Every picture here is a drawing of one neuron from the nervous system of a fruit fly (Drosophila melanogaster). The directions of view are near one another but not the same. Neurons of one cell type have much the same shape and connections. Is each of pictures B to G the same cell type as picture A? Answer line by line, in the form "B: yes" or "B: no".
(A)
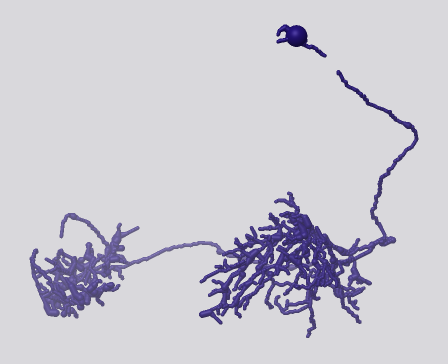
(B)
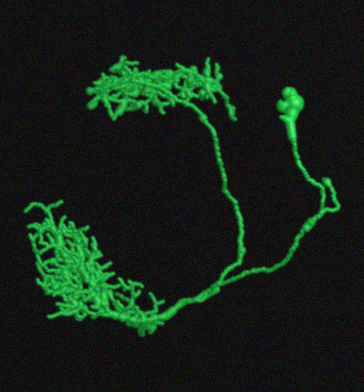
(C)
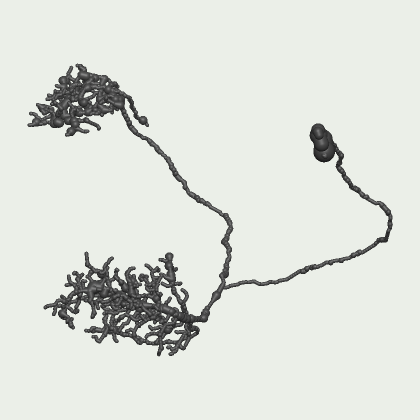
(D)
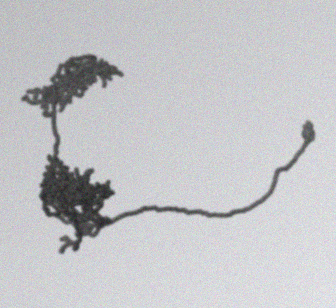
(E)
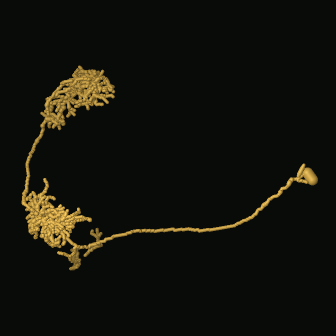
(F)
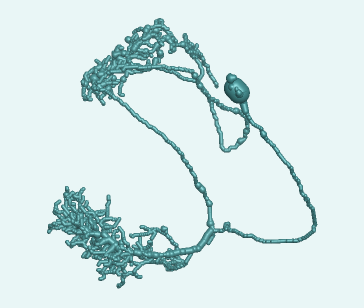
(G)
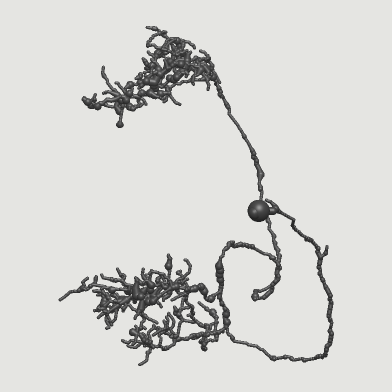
B: no
C: no
D: no
E: no
F: no
G: no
